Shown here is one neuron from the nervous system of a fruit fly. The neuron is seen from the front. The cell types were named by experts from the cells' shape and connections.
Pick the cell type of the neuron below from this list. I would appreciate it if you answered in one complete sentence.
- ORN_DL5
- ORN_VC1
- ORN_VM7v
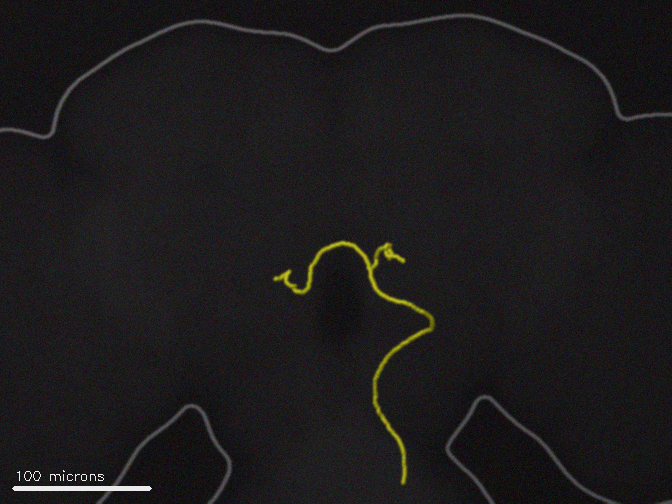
This neuron has been assigned cell type ORN_VM7v.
